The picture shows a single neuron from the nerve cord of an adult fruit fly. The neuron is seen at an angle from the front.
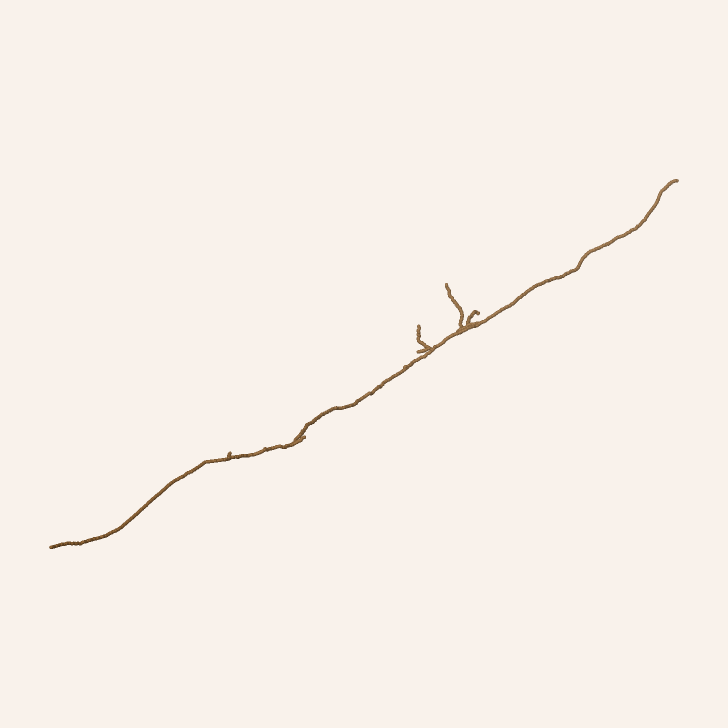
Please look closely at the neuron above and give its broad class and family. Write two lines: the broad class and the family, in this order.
sensory neuron ascending to the brain
class mechanosensory proprioceptive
